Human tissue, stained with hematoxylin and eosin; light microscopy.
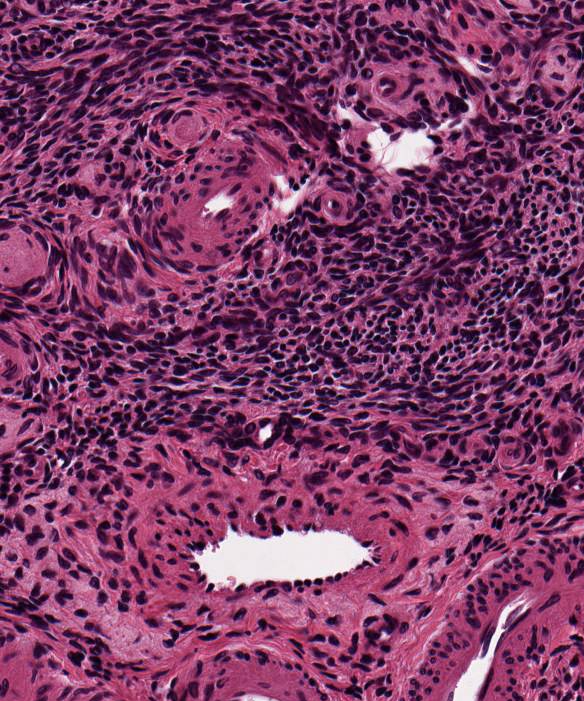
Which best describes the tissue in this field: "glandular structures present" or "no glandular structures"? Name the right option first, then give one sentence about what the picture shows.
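No glandular structures. No glands and no fat cells are seen anywhere in the field.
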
